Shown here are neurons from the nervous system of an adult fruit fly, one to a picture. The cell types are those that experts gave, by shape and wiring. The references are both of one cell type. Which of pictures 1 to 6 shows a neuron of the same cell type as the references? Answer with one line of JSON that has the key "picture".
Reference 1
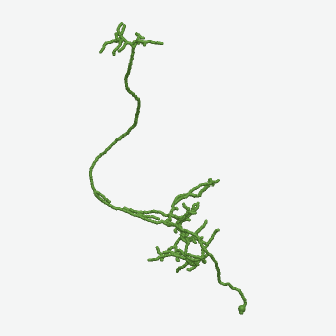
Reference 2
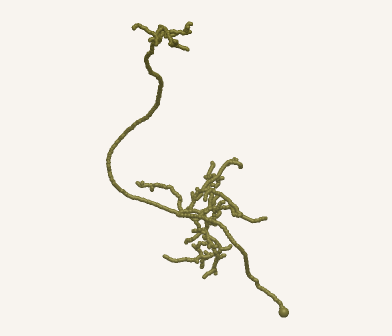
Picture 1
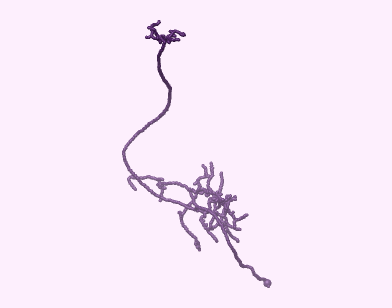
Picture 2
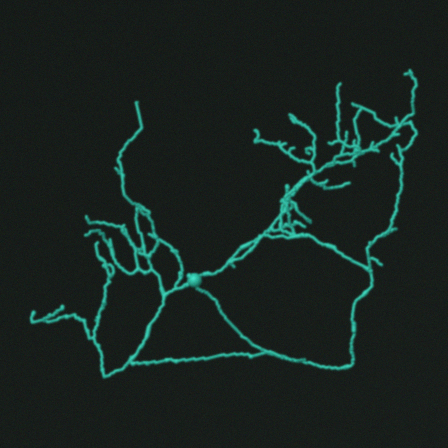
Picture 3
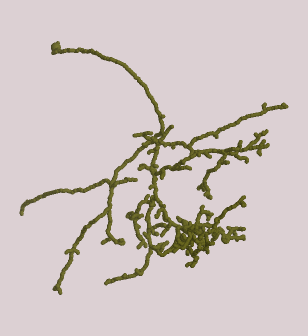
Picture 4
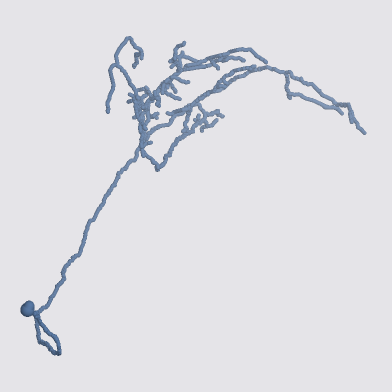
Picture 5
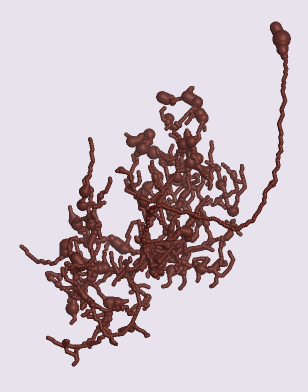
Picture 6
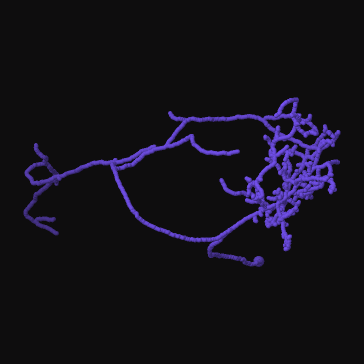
{"picture": 1}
